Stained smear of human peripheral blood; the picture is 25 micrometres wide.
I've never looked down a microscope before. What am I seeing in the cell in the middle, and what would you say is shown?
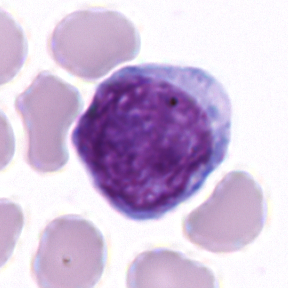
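Roughly round outline here, smooth all the way along the edge. The nucleus is round to oval without any indentation and sits off-centre toward the lower left. Nothing granular in the cytoplasm either. That's a plasma cell.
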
